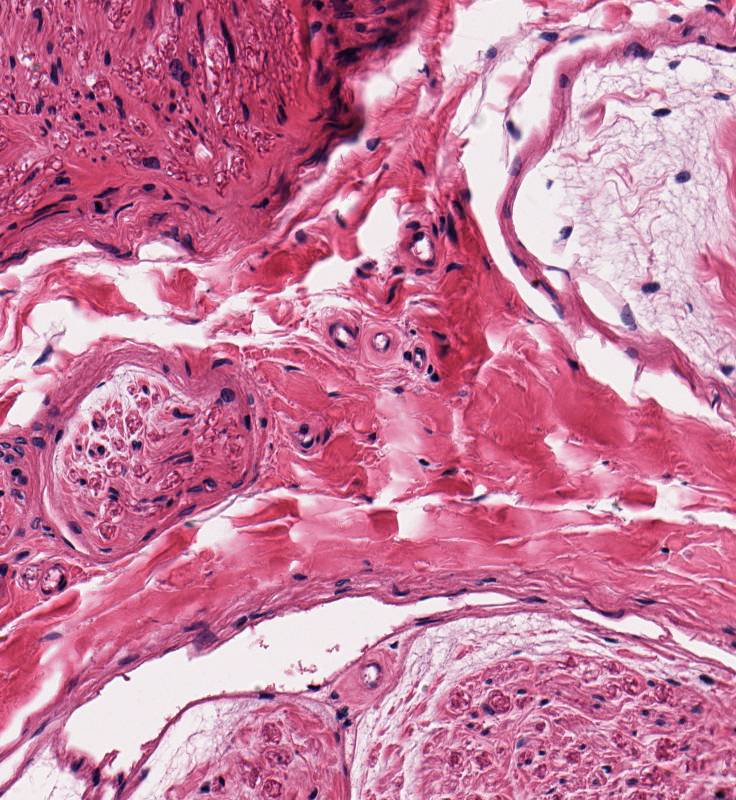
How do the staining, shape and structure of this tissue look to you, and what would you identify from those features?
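Dense pink connective tissue holding rounded bundles of nerve fibres: one at left middle, others along bottom right. Left-middle bundle wrapped by thin concentric layer of flattened cells. Fibres inside bundles cut across: small round profiles, pale centres. Upper right: pale area of loose wispy fibrils, few nuclei, bounded by thin wavy band. Tibial nerve.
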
